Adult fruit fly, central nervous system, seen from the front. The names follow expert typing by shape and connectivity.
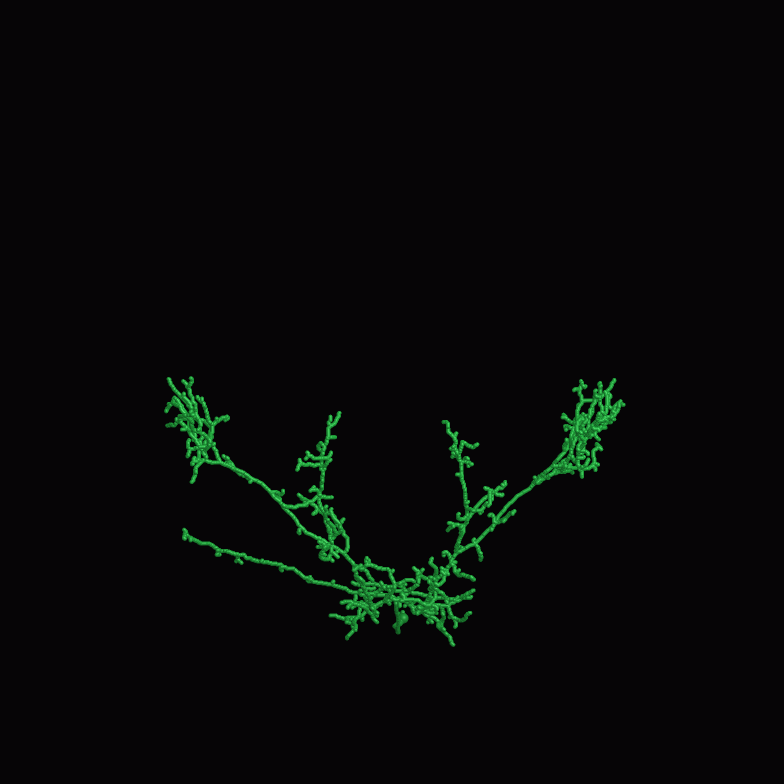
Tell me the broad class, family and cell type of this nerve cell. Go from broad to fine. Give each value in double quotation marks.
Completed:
"central-brain intrinsic neuron", "hemilineage LB0", "AVLP603"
